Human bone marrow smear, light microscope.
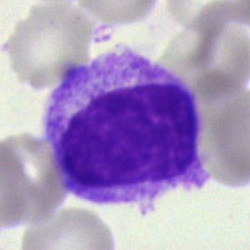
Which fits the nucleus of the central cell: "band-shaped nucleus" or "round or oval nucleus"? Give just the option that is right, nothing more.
Round or oval nucleus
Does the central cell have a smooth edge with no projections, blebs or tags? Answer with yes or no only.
No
